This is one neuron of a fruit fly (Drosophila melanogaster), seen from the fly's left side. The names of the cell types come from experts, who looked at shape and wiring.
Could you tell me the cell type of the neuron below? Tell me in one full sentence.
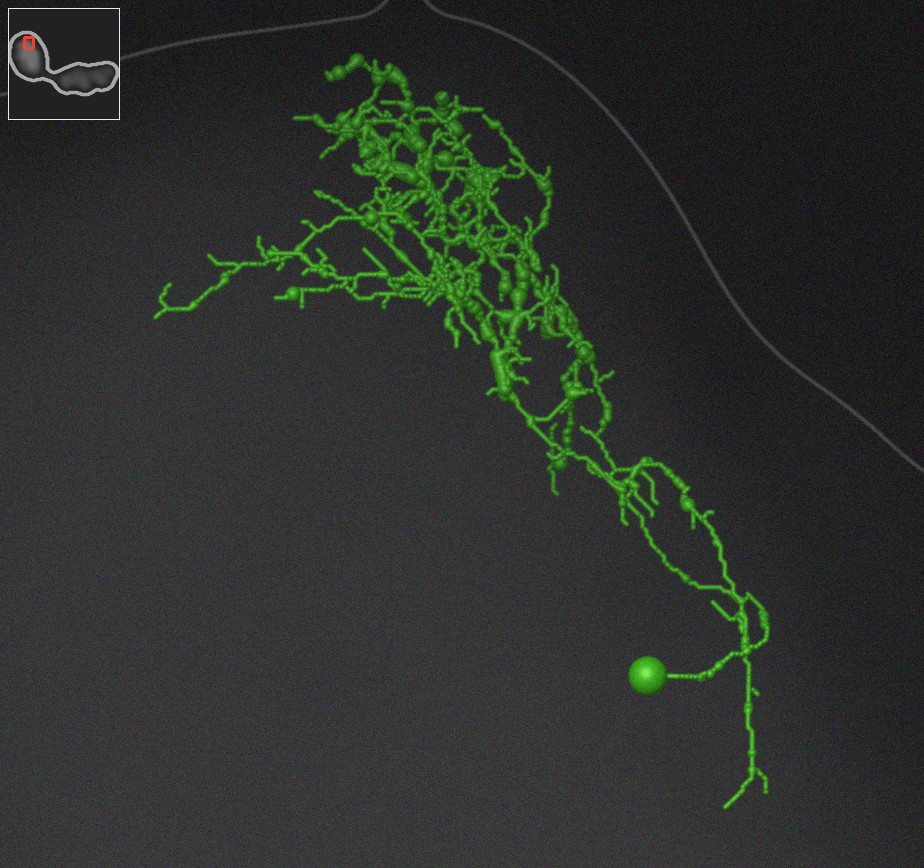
By type, the neuron is CB2563.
